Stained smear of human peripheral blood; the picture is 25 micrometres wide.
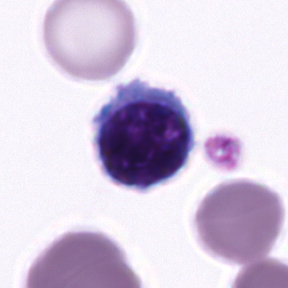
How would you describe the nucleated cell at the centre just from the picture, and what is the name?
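The cytoplasm is blue and forms only a narrow rim around the nucleus, widening at the upper left of the cell. Along the top, the cell's edge is ragged. Name: plasma cell.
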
